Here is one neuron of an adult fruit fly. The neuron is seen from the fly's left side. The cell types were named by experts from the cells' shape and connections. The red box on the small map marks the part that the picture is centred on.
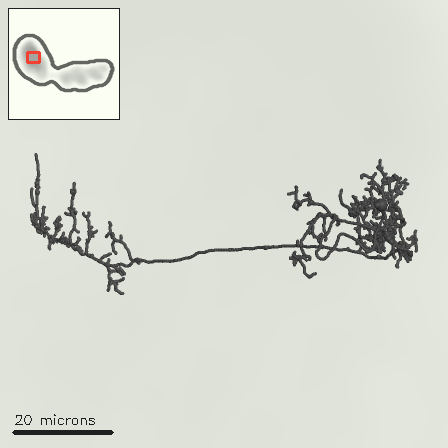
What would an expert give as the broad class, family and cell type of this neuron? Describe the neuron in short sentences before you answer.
The cell body can be seen on the right of the picture. By the scale bar it is about 80 microns wide in this view. Dozens of branch ends can be seen. Its broad class is optic-lobe intrinsic neuron. Its family is TmY. Its cell type is TmY5a.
